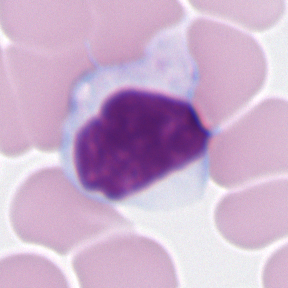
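Typical lymphocyte, its outline irregular and uneven rather than smoothly round. A fine hair-like thread projects from the upper left edge of the cell. The cytoplasm is very pale greyish blue, and the nucleus forms a single unlobed mass.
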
